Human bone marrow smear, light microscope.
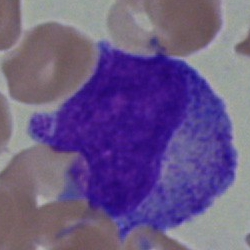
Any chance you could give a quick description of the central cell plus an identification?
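A rounded, knob-like projection protrudes from the left edge of the cell. Most of the cell is taken up by a large nucleus of irregular outline, staining deep purple, with dense, mottled chromatin. Fine purple granules are scattered throughout the cytoplasm. The cell is a myelocyte.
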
